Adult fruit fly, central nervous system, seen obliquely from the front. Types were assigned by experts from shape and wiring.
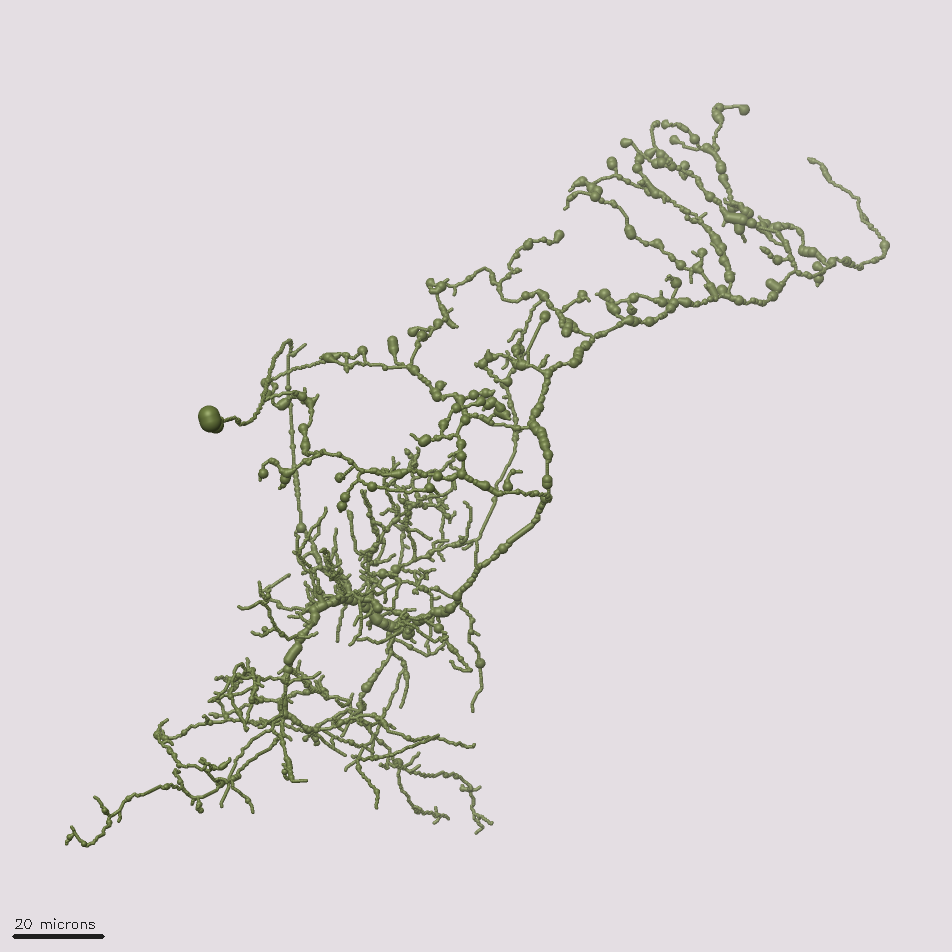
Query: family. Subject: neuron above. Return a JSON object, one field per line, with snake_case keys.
{
 "family": "hemilineage 23B"
}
